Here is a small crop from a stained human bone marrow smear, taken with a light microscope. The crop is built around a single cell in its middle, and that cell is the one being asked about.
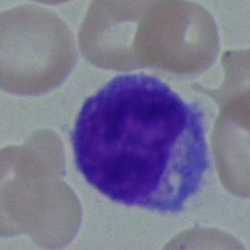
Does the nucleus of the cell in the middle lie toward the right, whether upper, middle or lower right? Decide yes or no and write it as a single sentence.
No, it is to the right of the nucleus that most cytoplasm lies.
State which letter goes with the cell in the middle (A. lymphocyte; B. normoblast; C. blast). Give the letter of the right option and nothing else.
C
